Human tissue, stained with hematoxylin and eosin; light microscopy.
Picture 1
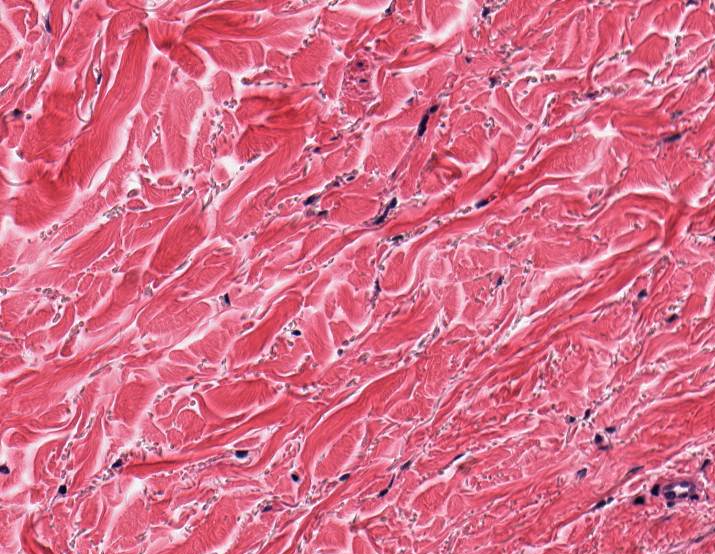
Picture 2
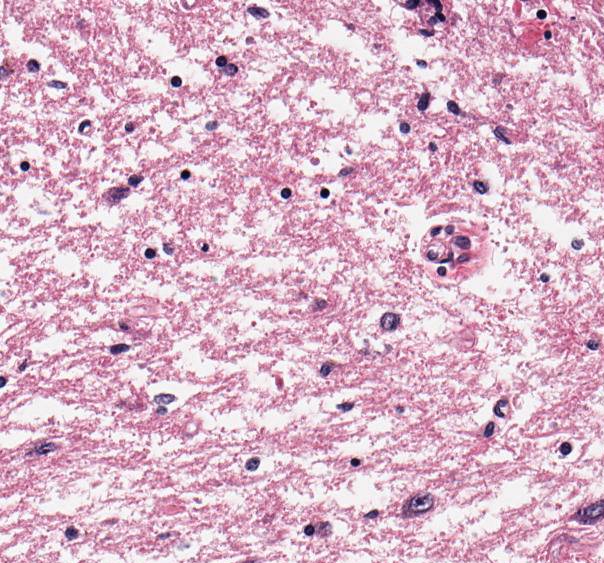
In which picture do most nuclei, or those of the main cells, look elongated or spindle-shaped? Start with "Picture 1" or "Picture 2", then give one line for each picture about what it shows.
Picture 1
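In picture 1: Nuclei are sparse, small, dark and mostly elongated, lying in the narrow spaces between the bundles.
In picture 2: Most nuclei are small, round and darkly stained, and many sit in a thin clear halo.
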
